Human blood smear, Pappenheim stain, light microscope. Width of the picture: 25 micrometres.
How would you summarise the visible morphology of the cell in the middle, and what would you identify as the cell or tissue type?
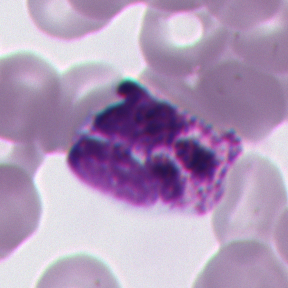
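Angular and roughly four-sided, the outline is not round. The dark material is broken into several irregular clumps with paler clefts between them, and no nucleolus can be made out there. A small dark knob juts from the top edge. This cell is a basophil.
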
